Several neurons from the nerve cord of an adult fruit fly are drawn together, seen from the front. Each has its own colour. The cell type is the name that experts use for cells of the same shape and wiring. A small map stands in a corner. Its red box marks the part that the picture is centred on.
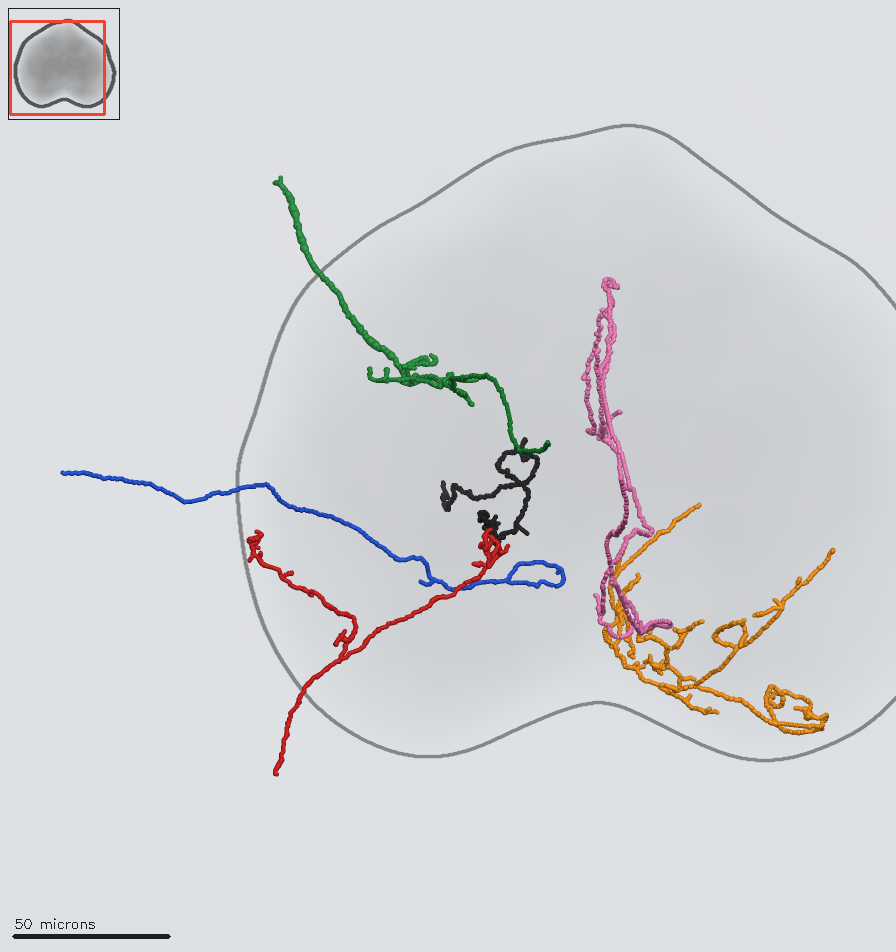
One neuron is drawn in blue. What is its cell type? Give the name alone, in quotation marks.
"WG1"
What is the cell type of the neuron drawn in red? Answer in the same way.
"SNpp59"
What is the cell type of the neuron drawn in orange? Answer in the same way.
"SNxx29"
